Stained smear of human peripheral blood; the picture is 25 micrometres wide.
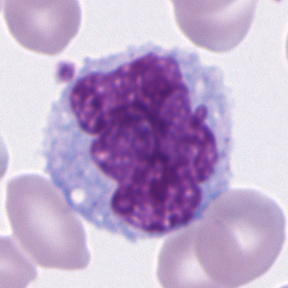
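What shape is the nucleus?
Irregular, folded into several overlapping lobes; it's about 16 by 12 micrometres and fills about 60% of the cell's area, the cell being about 18 micrometres across.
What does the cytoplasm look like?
Pale grey-blue, its rim widest on the left of the nucleus, with one small clear vacuole in the lower left.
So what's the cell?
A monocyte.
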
